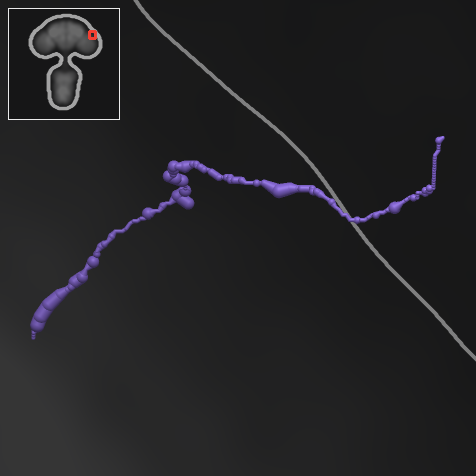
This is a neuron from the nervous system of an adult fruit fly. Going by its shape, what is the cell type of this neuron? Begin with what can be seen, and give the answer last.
It is in the brain and does not reach the nerve cord. No cell body is drawn. It has a dozen or fewer branch ends. Its broad class is photoreceptor or other optic-lobe sensory neuron. Its cell type is R7p.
